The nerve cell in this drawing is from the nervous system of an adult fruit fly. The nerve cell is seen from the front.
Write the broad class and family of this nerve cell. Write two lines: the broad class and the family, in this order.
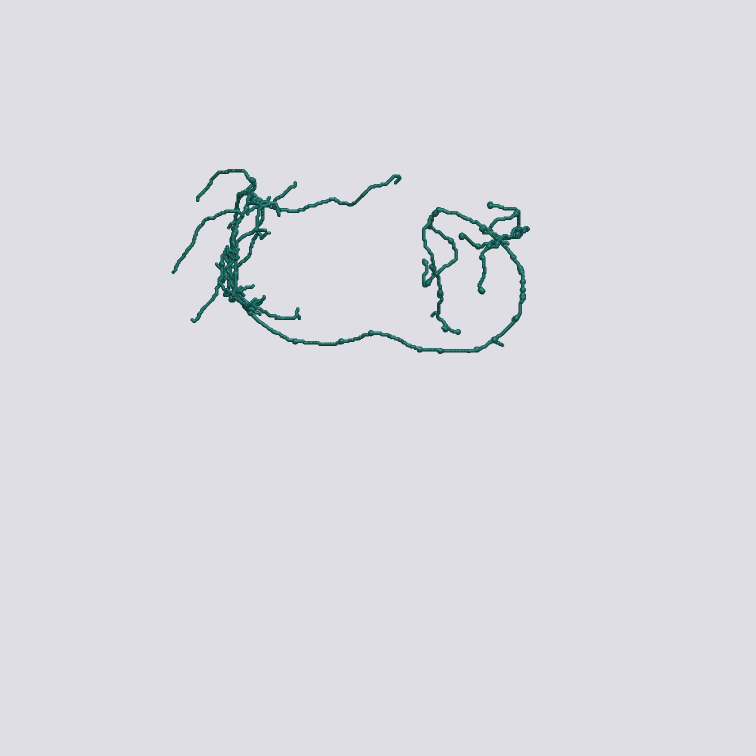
nerve-cord intrinsic neuron
hemilineage 19B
